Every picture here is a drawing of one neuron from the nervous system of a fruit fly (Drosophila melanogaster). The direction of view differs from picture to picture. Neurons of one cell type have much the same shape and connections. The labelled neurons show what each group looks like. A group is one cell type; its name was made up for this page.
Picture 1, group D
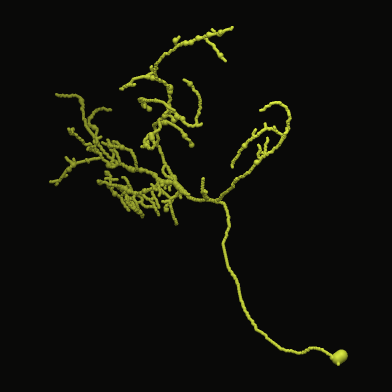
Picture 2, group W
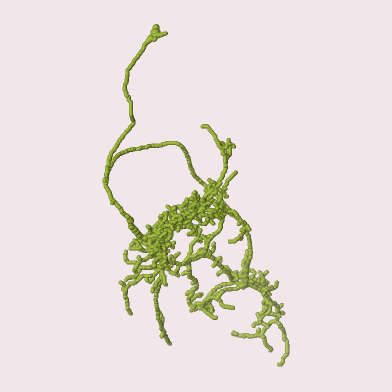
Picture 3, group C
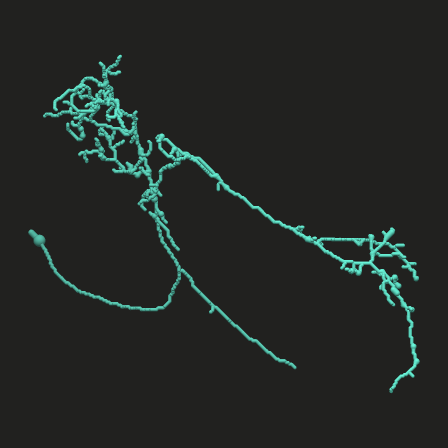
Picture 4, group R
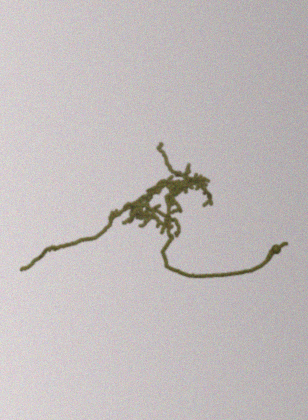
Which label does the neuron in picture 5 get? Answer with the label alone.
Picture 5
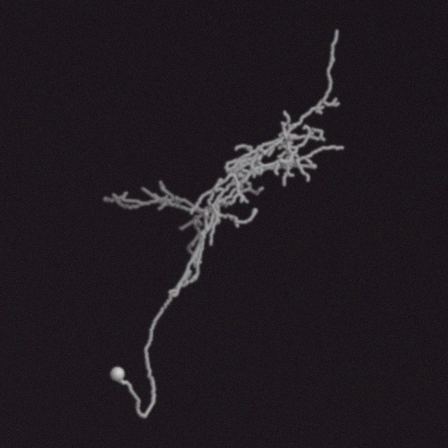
group R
